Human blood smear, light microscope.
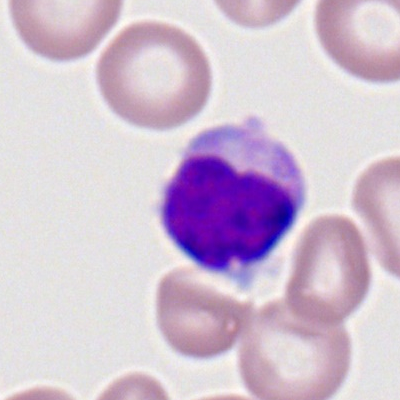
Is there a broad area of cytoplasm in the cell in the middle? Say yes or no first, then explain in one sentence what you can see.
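No. The nucleus fills most of the cell.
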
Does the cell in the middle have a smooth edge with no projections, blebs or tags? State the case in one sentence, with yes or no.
No, the cell's outline is not smooth; it is ragged or frayed, or has projections, blebs or tags.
